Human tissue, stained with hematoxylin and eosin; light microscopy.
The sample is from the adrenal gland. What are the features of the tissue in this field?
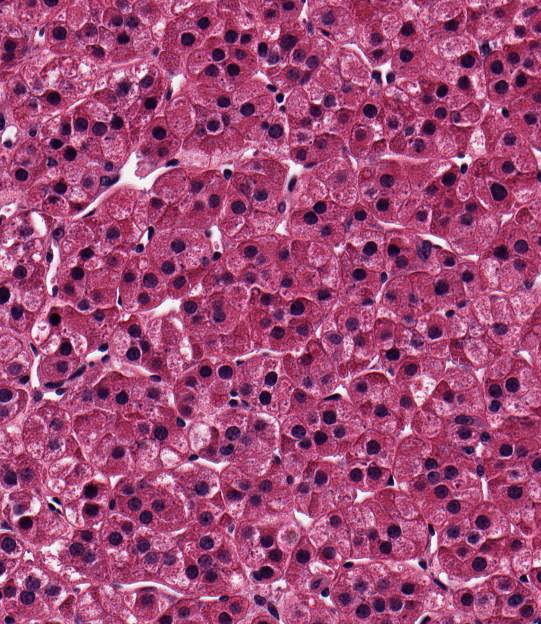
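Closely packed sheets of large polygonal cells occupy the whole field, with no glands or lumens among them. Each cell is outlined by a distinct border. Scattered cells throughout the field contain two nuclei. The cytoplasm is abundant and pink, with a finely granular to wispy texture.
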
